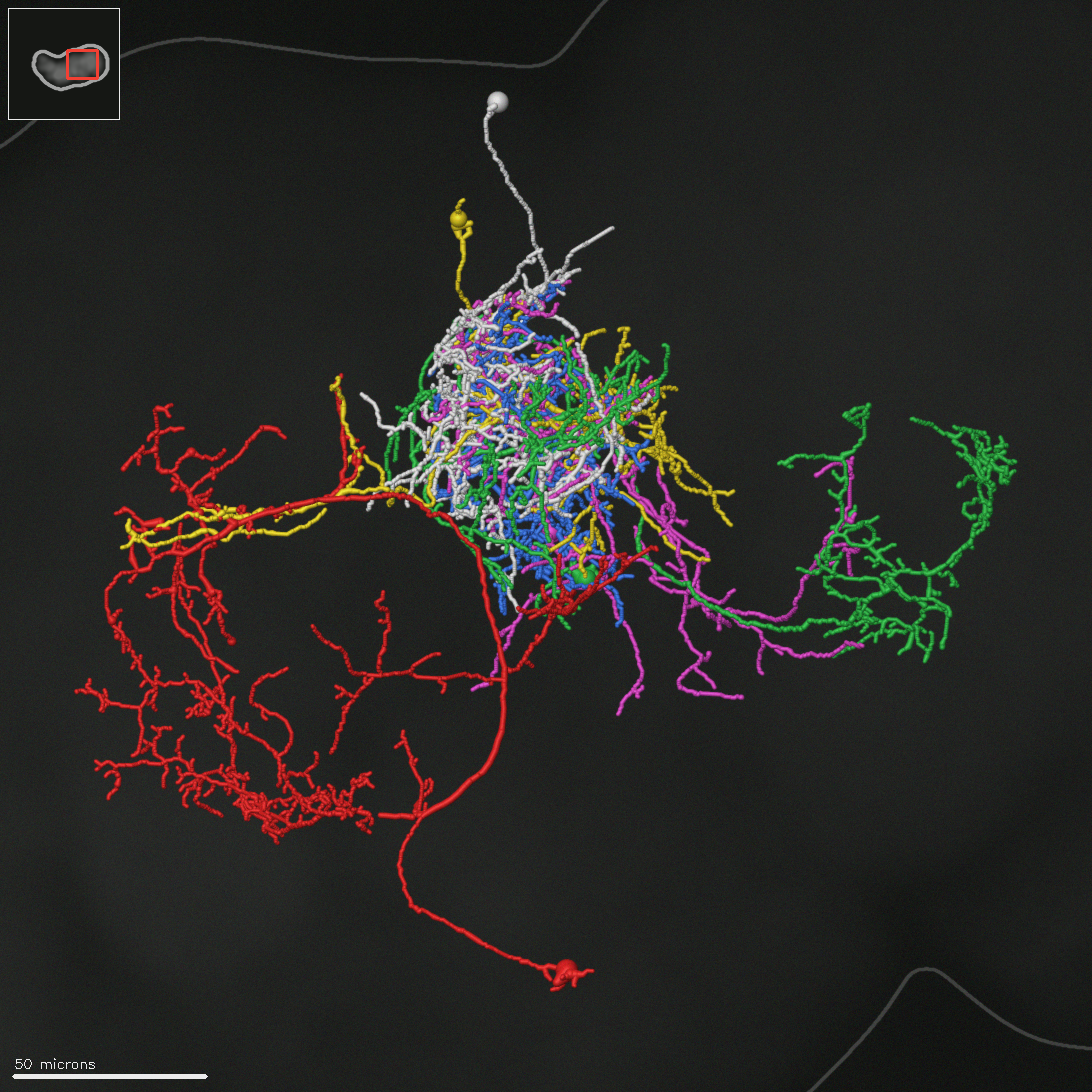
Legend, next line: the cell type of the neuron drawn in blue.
PS310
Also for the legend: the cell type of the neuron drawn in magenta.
PS263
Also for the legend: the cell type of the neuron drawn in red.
PS063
